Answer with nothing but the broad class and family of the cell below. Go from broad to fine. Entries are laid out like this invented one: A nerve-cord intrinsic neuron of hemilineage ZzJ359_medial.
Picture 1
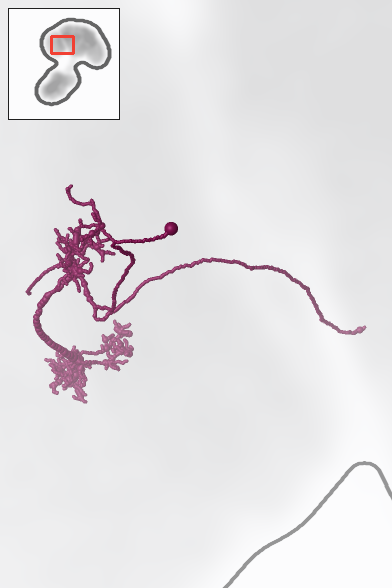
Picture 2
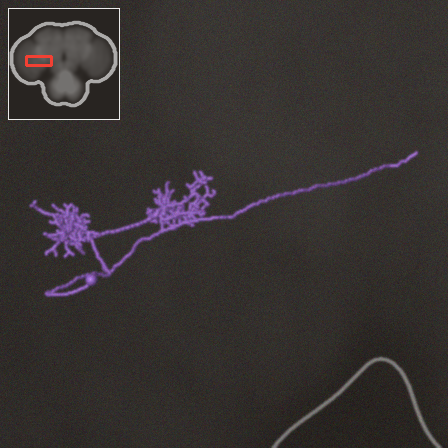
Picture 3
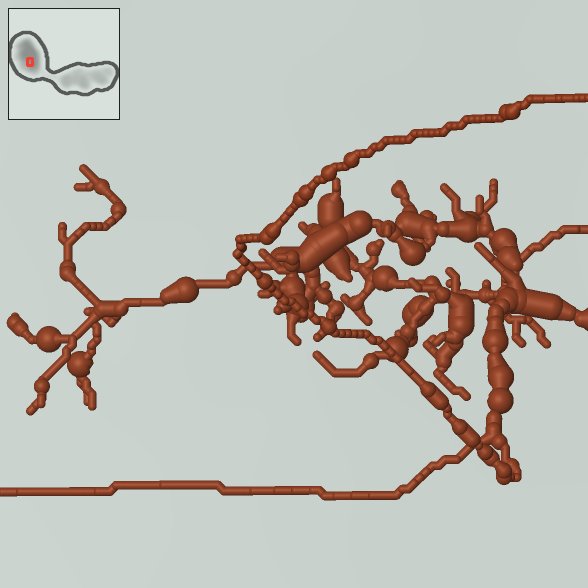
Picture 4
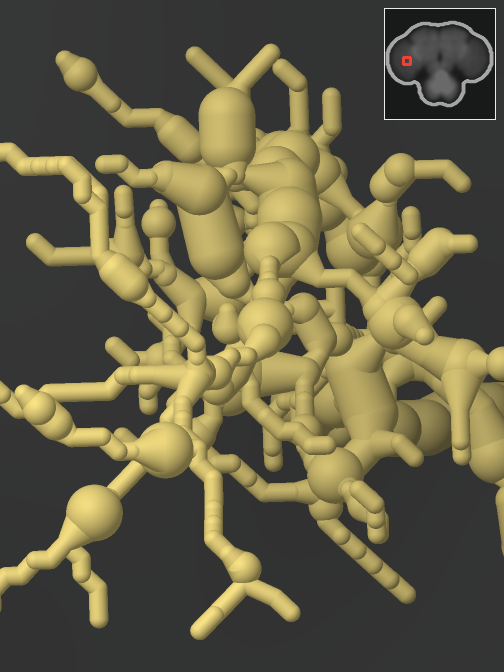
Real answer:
A visual projection neuron of the TmY family.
